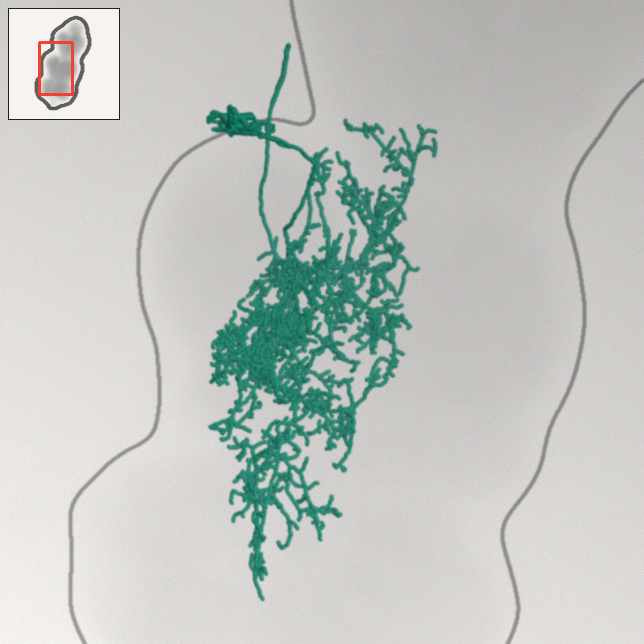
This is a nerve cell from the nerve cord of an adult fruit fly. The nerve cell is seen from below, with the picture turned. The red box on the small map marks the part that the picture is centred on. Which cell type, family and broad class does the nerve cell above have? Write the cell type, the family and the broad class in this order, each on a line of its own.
hg4 MN
hemilineage 03B
motor neuron of the nerve cord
